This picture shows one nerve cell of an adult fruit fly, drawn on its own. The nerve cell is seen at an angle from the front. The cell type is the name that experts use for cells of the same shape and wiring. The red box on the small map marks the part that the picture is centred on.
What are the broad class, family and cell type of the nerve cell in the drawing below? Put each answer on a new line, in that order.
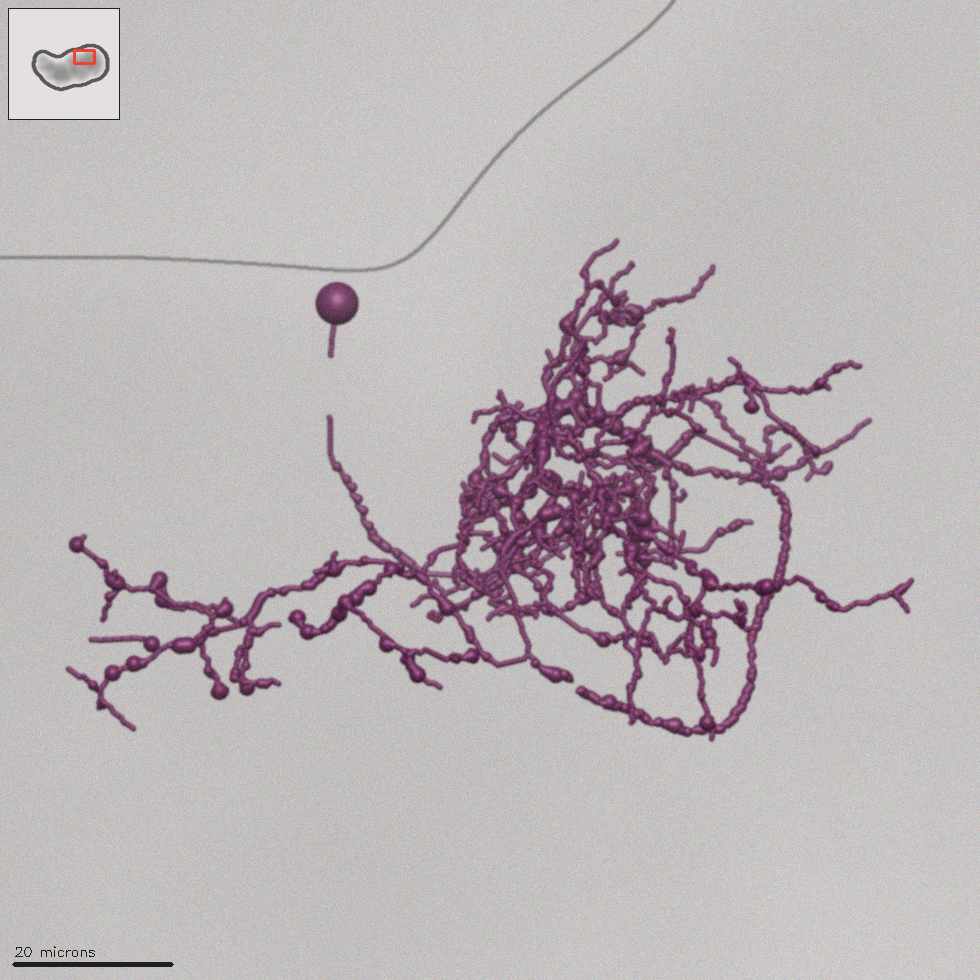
central-brain intrinsic neuron
hemilineage DM3_dorso_medial
SMP516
